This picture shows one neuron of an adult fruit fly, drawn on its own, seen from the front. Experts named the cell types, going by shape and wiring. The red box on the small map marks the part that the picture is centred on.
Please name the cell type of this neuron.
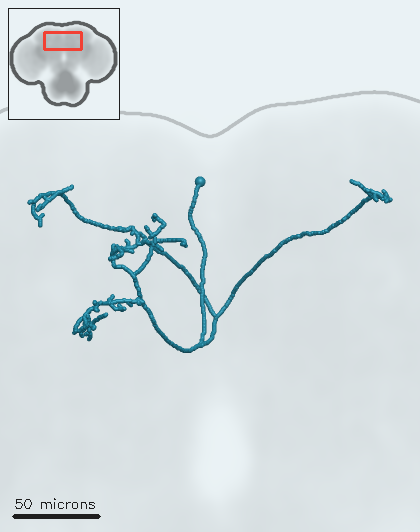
CRE099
